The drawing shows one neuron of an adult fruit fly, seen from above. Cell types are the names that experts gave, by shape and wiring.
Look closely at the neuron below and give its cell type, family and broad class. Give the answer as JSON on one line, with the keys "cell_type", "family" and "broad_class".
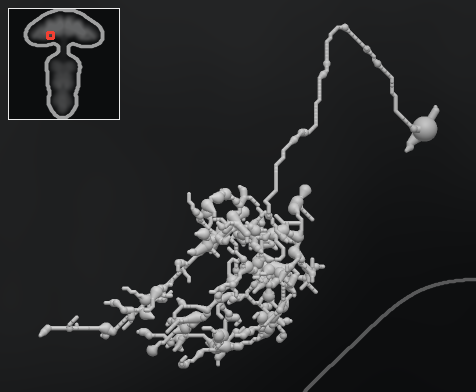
{"cell_type": "Li14", "family": "Li", "broad_class": "optic-lobe intrinsic neuron"}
